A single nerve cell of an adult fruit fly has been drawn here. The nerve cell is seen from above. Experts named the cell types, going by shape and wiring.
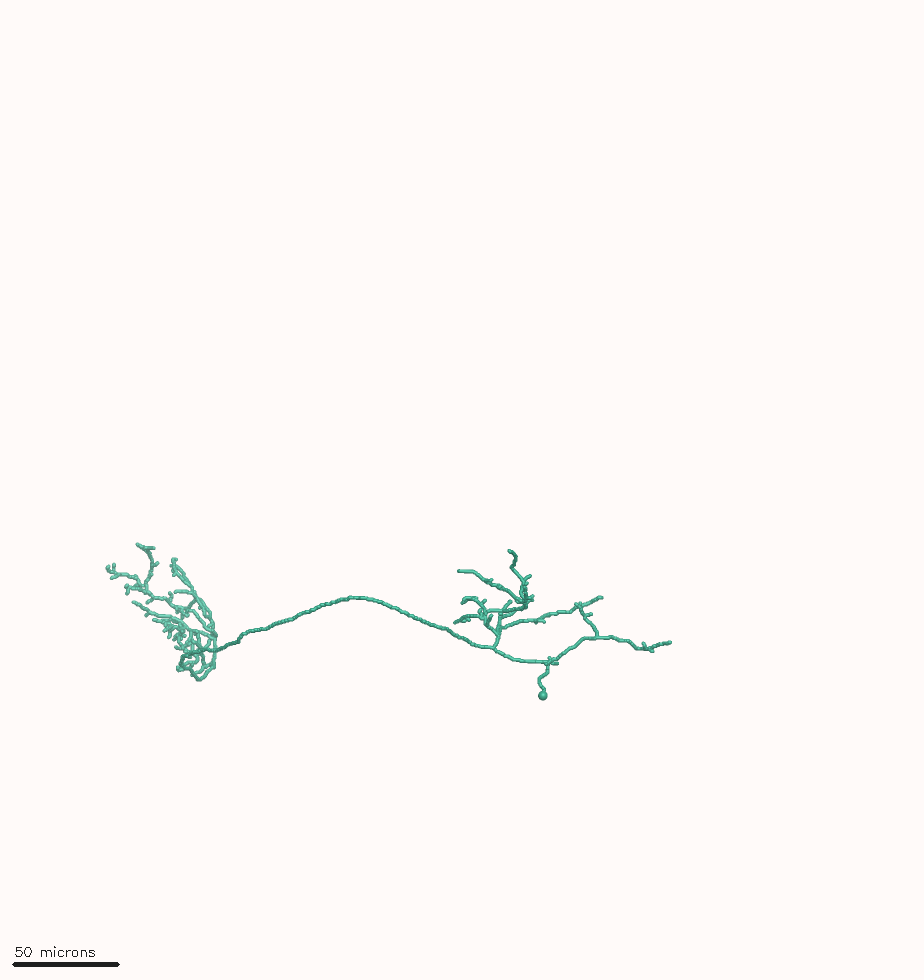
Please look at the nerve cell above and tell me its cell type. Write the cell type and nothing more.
LoVC28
